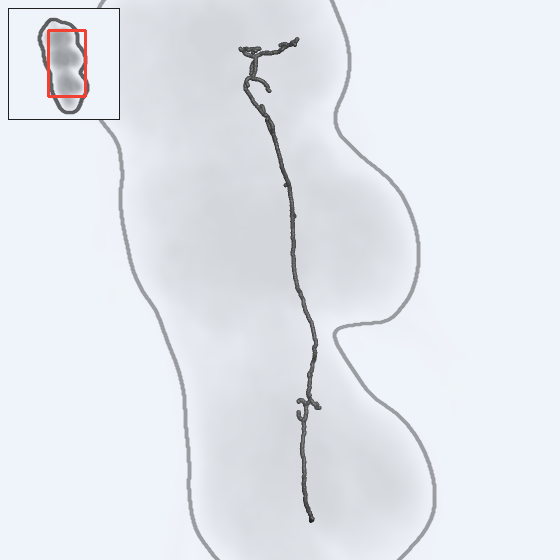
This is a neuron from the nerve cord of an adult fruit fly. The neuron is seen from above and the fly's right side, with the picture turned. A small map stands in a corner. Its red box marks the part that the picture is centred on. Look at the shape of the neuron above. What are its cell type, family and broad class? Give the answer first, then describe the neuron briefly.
Its cell type is SNpp02. The name of its family is class mechanosensory proprioceptive. It is a sensory neuron entering the nerve cord. The drawing shows no cell body. In this view it is more than twice as tall as it is wide.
